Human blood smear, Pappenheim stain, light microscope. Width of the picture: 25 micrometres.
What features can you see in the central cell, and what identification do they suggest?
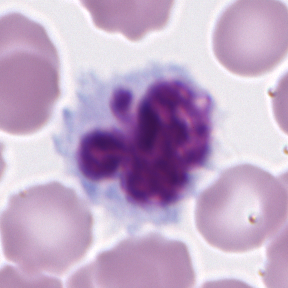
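Look first at the outline of this cell: it is irregular and ragged. It measures about 14 micrometres across, and the nucleus takes up about 60% of its area. The chromatin is dark purple and coarsely clumped. Now turn to the cytoplasm, which is pale greyish blue, and notice that no distinct granules can be seen in it. What you are looking at is a hairy cell.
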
